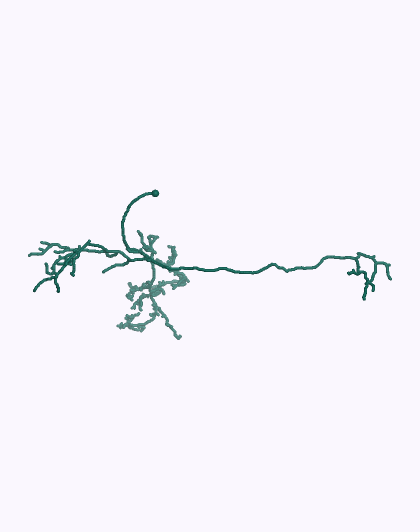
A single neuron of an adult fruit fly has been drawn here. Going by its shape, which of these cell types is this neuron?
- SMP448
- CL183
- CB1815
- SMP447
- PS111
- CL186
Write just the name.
SMP447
